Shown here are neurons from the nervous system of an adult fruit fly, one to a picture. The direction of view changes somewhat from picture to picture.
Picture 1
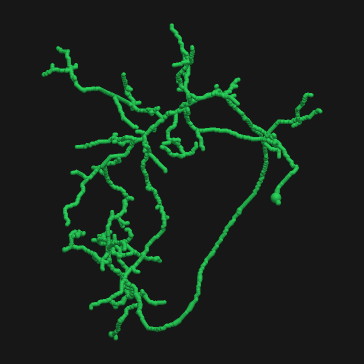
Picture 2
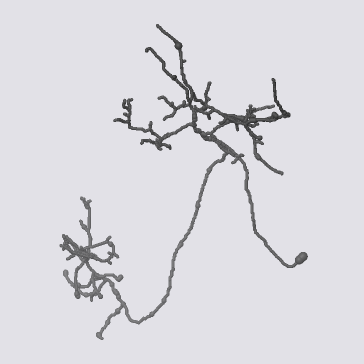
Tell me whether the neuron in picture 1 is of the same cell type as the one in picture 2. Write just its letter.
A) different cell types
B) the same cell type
B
